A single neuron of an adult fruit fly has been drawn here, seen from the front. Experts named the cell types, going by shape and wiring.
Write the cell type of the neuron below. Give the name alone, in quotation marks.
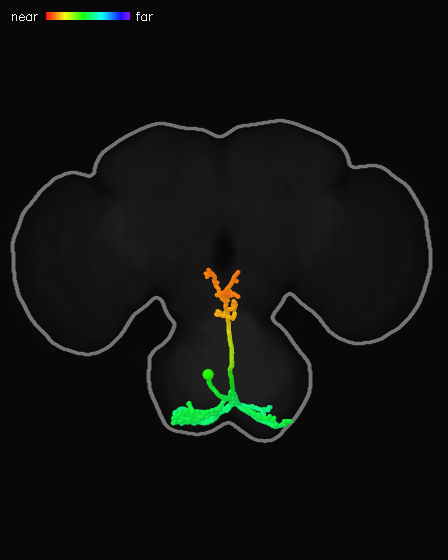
"AN09B032"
